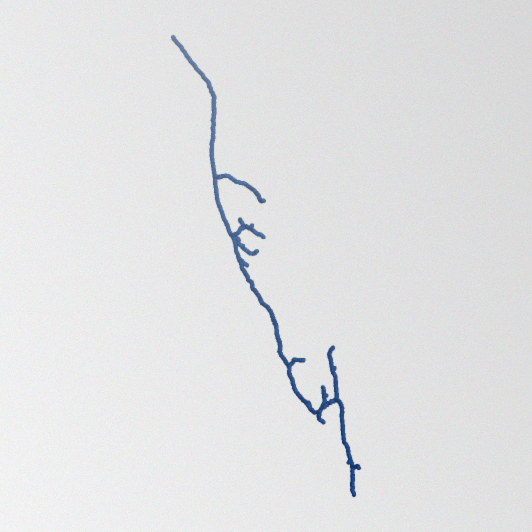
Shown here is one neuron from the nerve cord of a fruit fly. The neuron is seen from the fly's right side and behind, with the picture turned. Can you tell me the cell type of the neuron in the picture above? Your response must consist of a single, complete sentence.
The cell type for the neuron is DNge175.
